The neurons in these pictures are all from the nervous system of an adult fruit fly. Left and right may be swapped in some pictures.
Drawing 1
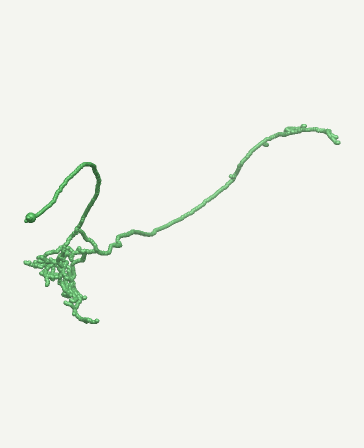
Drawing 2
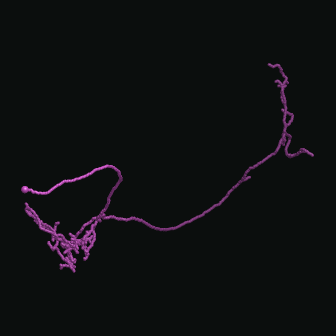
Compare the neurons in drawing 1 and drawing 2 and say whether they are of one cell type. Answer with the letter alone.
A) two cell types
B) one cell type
B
